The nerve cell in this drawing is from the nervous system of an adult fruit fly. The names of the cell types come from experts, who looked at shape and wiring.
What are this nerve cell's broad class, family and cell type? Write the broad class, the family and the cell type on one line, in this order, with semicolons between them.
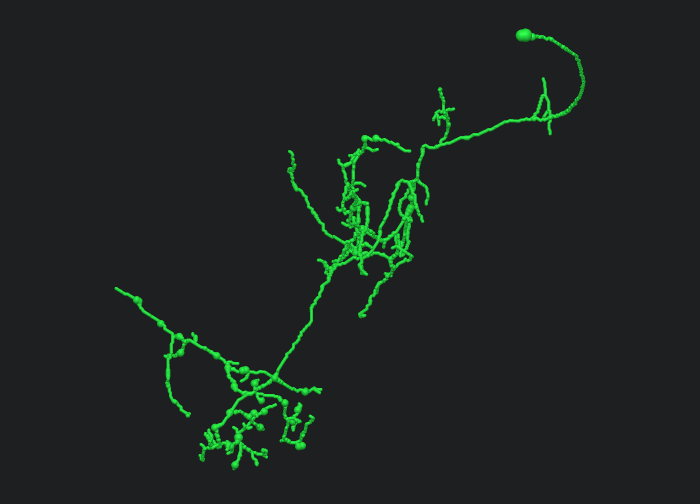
central-brain intrinsic neuron; hemilineage SLPad1_posterior; SMP208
